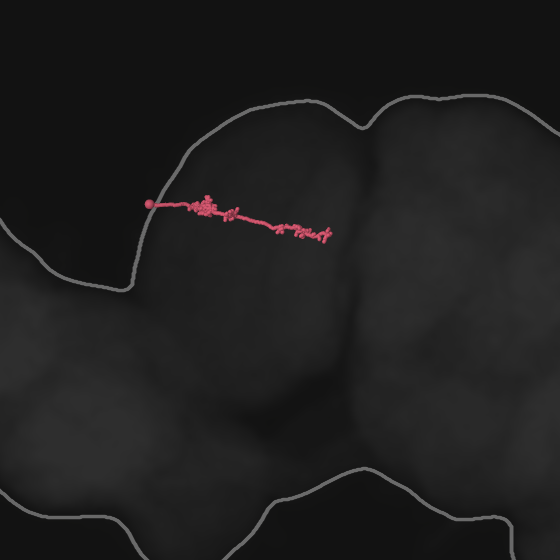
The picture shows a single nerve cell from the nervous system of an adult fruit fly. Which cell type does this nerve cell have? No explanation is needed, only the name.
TmY5a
